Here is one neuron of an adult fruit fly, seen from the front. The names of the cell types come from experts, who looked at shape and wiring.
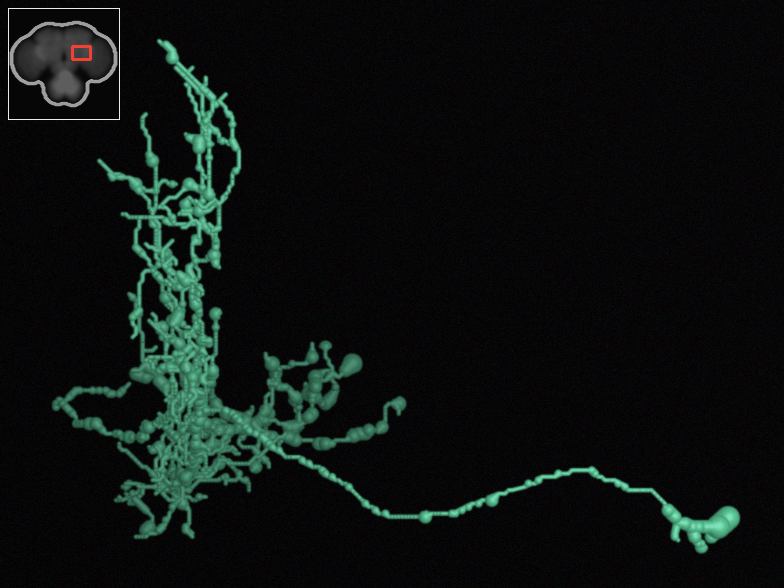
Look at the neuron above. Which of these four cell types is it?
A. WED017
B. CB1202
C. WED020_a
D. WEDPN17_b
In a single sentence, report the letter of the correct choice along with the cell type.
The cell type of the neuron is given by option A, WED017.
